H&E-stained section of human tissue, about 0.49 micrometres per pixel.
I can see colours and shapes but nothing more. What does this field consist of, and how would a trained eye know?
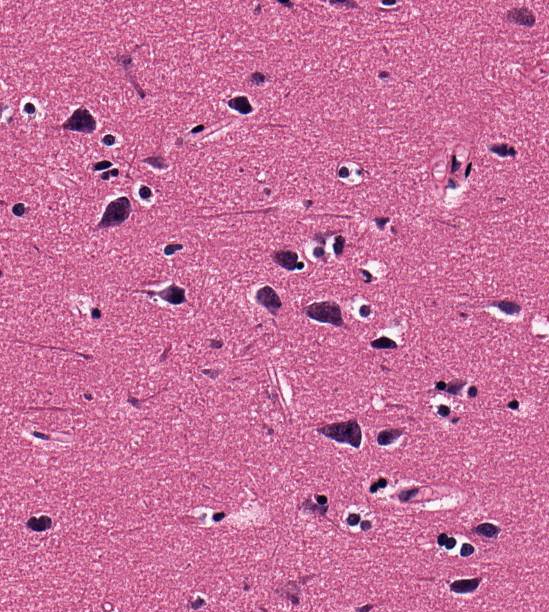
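The tissue is cerebral cortex. The background is fairly uniform, pink, finely fibrillary neuropil, with cells scattered singly and no epithelium or glands. Neurons with triangular, pyramid-shaped cell bodies are scattered throughout. Most are shrunken and dark purple, nucleus hard to tell from cytoplasm. Small, round, dark glial nuclei lie in the neuropil, some right beside neuronal cell bodies.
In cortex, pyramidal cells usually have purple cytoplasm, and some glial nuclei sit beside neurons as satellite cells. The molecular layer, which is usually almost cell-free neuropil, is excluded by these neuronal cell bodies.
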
